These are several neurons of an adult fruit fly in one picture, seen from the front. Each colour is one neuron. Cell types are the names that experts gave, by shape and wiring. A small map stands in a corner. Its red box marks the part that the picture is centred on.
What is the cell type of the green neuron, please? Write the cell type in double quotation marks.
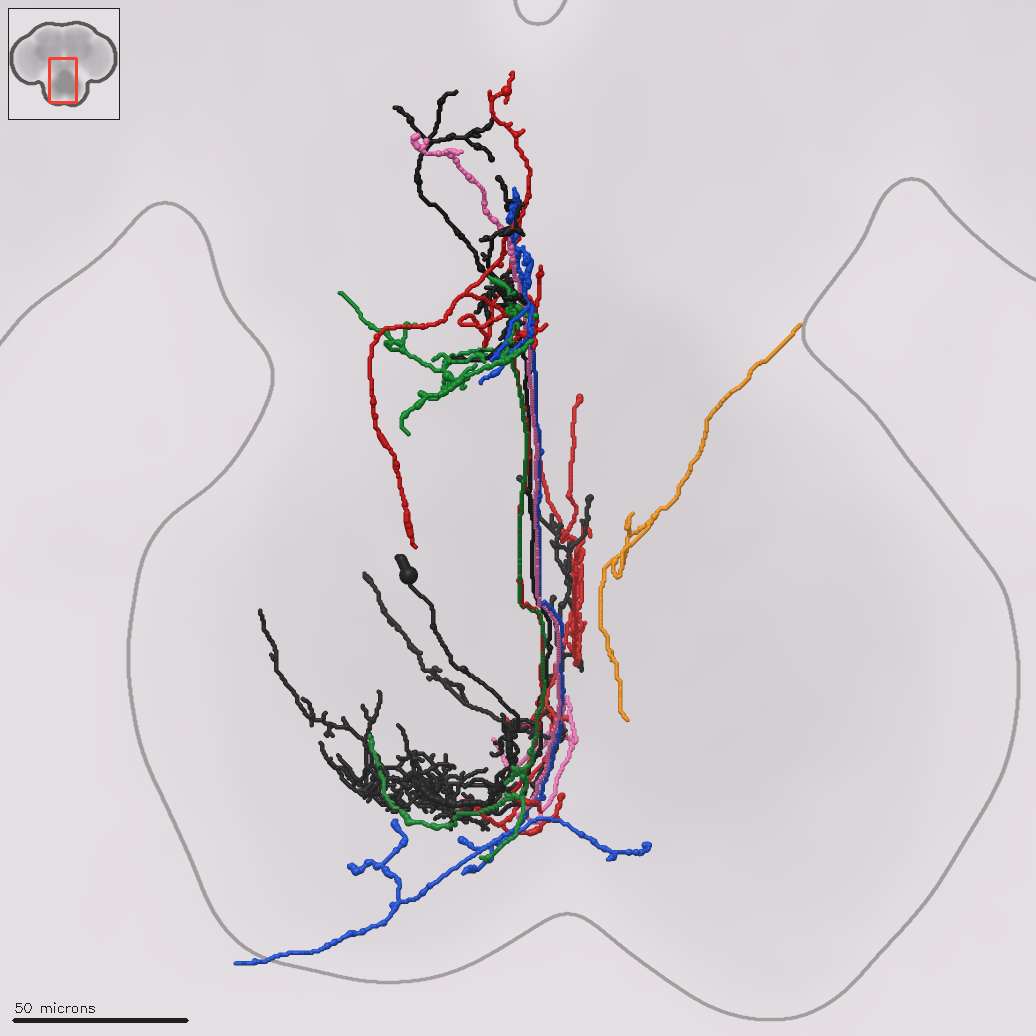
"LN-DN1"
